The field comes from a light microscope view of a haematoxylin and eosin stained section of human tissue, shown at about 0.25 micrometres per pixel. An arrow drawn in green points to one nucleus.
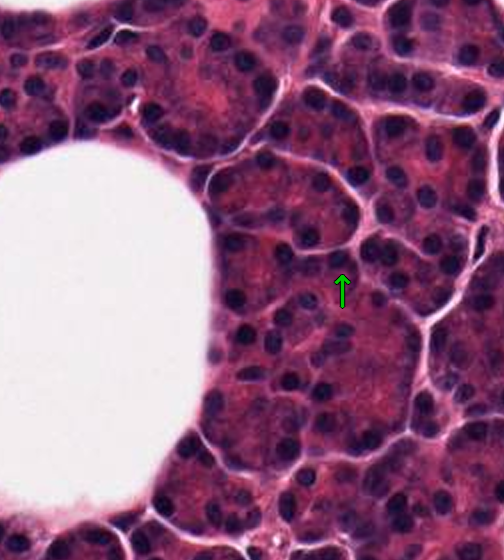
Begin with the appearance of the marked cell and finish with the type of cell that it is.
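The nucleus is round and evenly dark-stained, with a smooth edge. The nucleus sits toward the outer edge of its cell group, close to a thin pale boundary strand. The cell lies within a rounded cluster of similar cells, bounded by thin pale strands of connective tissue. Type of cell: pancreatic acinar cell.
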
